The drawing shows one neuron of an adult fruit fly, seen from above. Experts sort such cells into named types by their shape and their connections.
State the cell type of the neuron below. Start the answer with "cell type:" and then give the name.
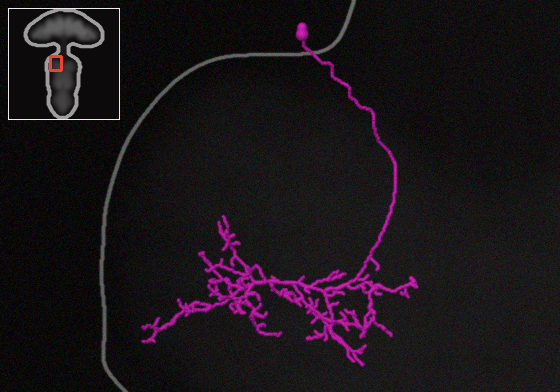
cell type: IN09A050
